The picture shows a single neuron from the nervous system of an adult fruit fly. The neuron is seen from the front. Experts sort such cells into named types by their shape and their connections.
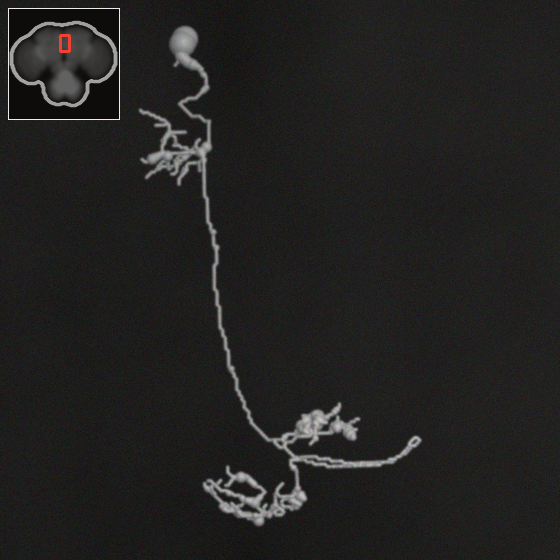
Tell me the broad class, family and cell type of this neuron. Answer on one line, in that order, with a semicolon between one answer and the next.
central-brain intrinsic neuron; class CX; PFNm_b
